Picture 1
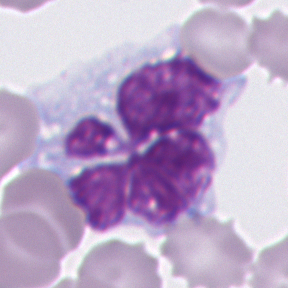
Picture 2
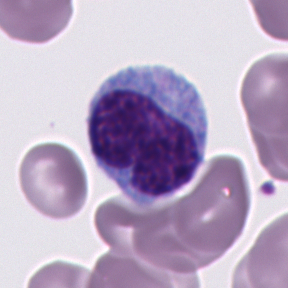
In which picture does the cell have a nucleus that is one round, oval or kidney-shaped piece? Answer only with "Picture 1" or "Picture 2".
Picture 2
